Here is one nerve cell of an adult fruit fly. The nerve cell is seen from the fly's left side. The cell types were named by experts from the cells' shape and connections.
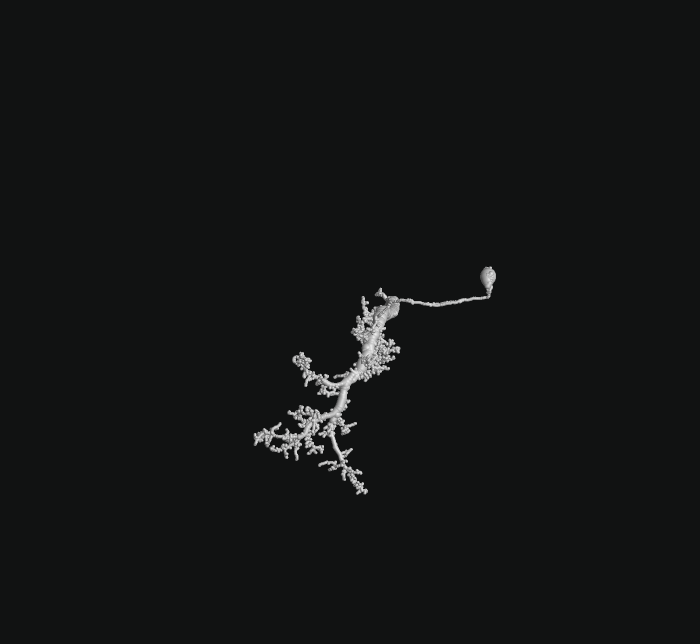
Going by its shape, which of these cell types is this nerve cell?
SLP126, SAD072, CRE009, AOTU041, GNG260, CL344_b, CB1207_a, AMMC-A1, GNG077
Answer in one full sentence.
What this nerve cell is, by cell type, is AMMC-A1.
